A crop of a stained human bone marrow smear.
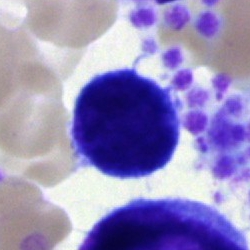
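Lymphocyte, bone marrow smear, central cell. Outline round, close to a circle. Whole cell deep blue-violet, dense and dark throughout; no paler cytoplasmic rim distinguishable from the nucleus, no clear areas. Nucleoli not seen.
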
